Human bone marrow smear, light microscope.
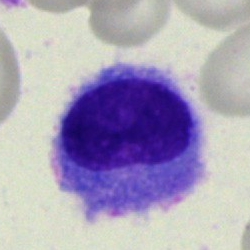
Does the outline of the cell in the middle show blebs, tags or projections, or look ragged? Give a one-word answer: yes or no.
Yes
